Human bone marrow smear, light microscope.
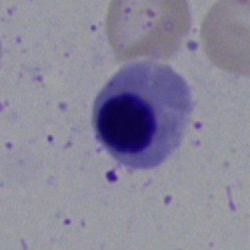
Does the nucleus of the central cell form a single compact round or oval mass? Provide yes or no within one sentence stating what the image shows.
Yes, the shape of the nucleus is one compact round or oval mass.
